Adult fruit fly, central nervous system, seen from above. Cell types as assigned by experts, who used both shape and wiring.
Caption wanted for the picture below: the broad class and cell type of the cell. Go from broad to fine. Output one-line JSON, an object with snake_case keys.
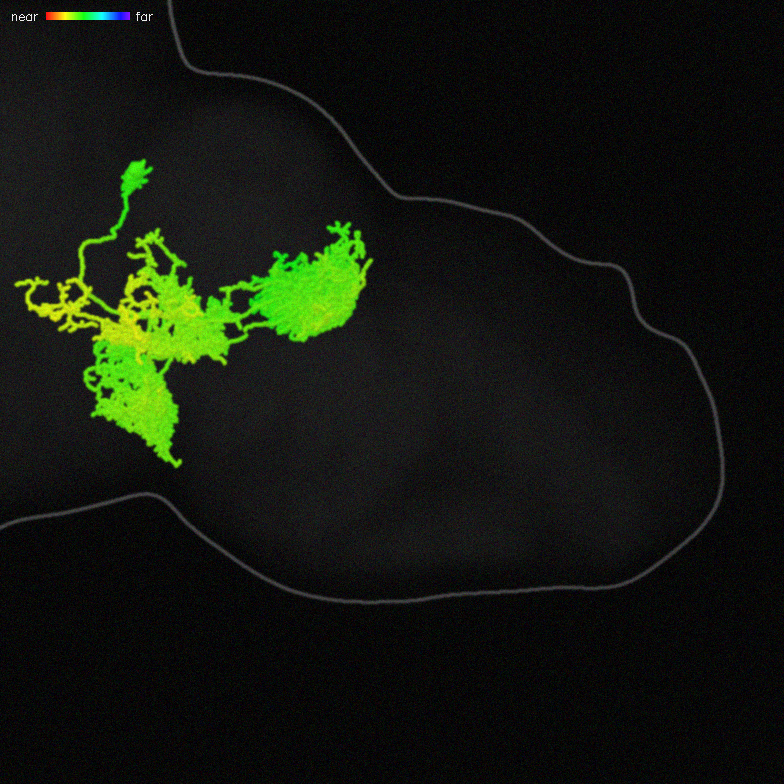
{"broad_class": "central-brain intrinsic neuron", "cell_type": "PVLP011"}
